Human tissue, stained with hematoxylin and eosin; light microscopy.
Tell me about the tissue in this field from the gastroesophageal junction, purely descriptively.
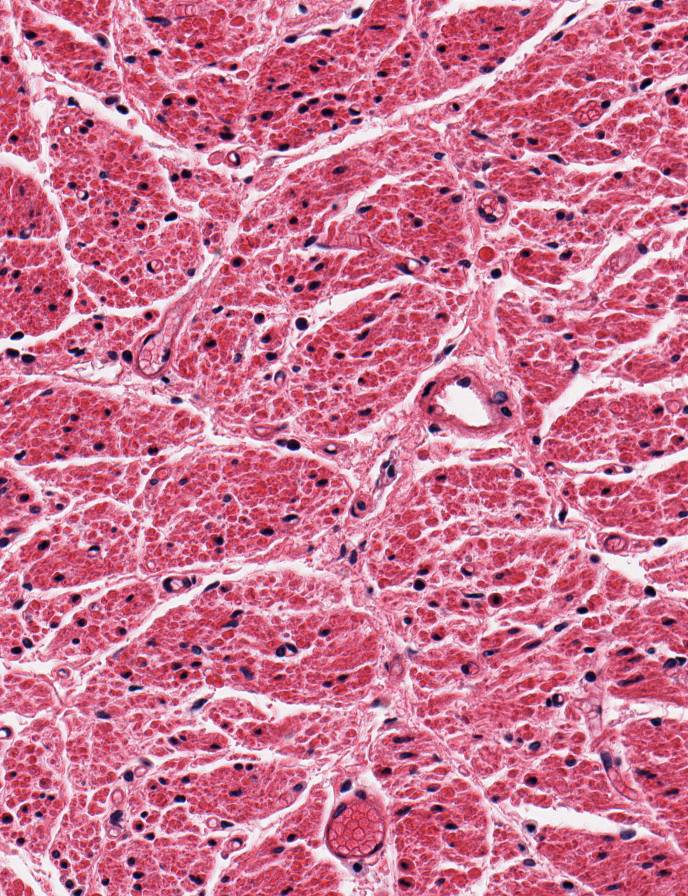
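You've got muscle cells bundled up across the whole field, with thin connective tissue septa between the bundles. Most are cut transversely, so they show as small rounded profiles. When a nucleus turns up in one, it sits centrally. The cytoplasm is a deep pink-red.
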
